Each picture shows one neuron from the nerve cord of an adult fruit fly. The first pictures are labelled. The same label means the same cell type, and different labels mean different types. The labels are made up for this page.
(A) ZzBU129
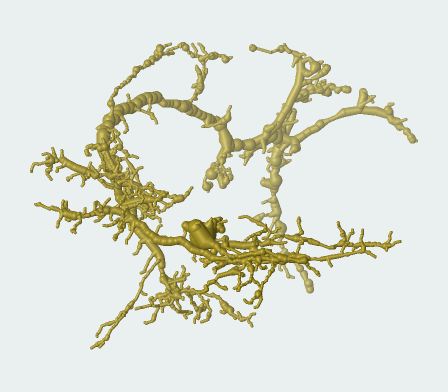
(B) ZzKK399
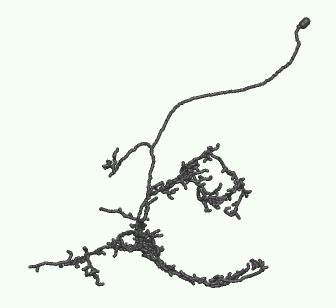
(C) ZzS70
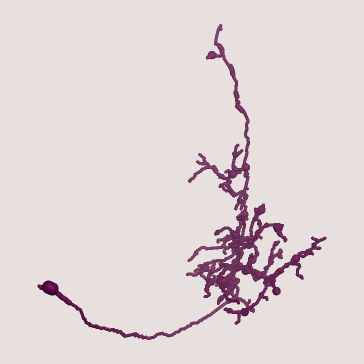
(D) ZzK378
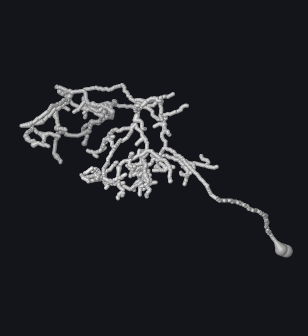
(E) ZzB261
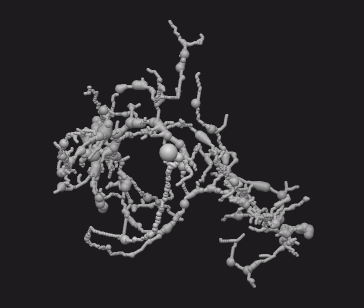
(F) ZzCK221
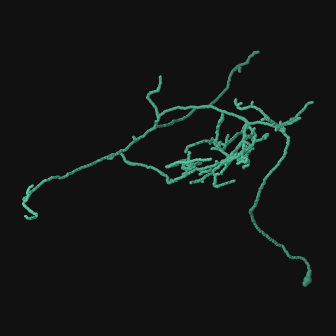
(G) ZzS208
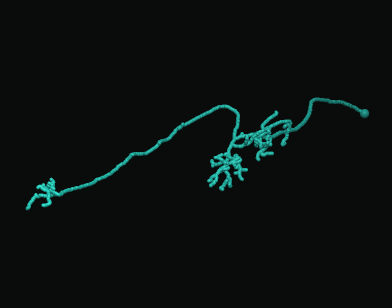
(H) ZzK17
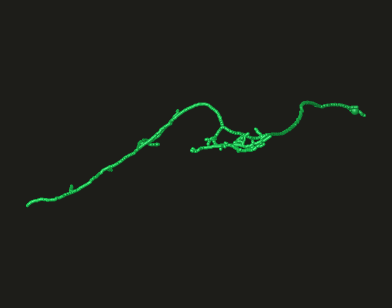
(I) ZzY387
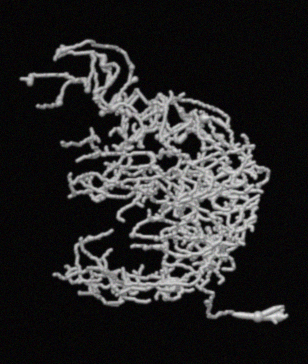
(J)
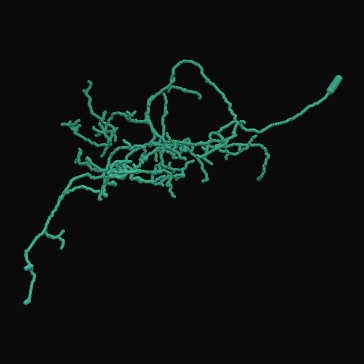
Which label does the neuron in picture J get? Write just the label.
ZzK378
